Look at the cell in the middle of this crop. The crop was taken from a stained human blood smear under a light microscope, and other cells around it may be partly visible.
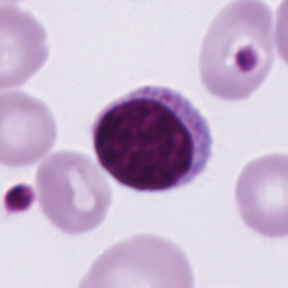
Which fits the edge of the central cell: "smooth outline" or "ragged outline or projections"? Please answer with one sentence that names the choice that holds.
In outline, this cell is smooth rather than rough.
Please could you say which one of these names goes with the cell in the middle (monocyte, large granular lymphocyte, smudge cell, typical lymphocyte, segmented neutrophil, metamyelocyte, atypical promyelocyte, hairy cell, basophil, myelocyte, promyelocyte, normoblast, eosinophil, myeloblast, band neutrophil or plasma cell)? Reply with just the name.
large granular lymphocyte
